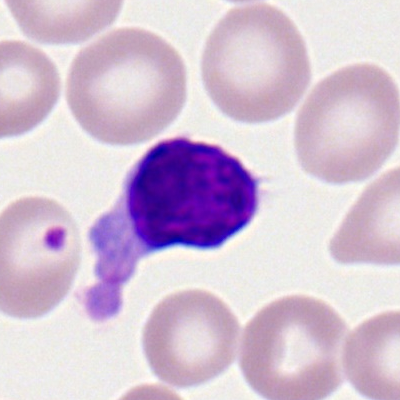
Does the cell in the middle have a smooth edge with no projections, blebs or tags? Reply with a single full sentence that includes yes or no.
No, along its edge the cell is rough, not smooth.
